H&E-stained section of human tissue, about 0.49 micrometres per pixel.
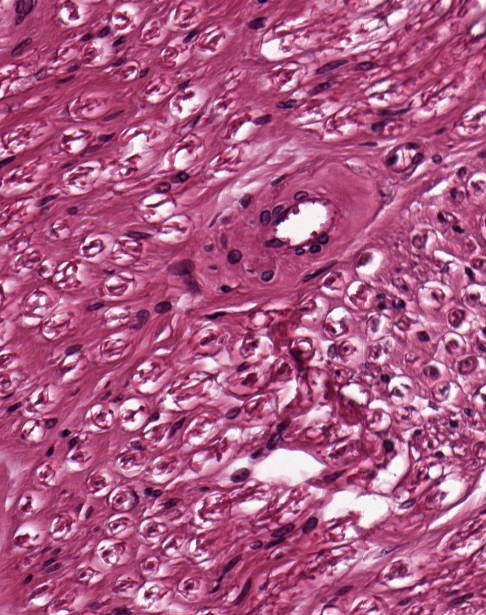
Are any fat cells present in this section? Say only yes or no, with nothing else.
No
